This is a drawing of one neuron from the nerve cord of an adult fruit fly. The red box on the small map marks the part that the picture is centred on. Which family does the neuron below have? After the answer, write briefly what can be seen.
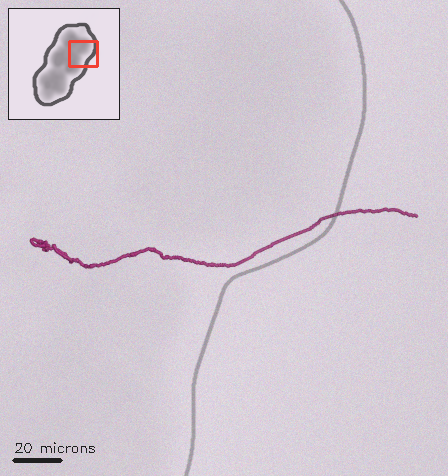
Its family is called class gustatory. It is a sensory neuron entering the nerve cord. No cell body is drawn. By the scale bar it is about 170 microns wide in this view. There are a dozen or fewer branch ends.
